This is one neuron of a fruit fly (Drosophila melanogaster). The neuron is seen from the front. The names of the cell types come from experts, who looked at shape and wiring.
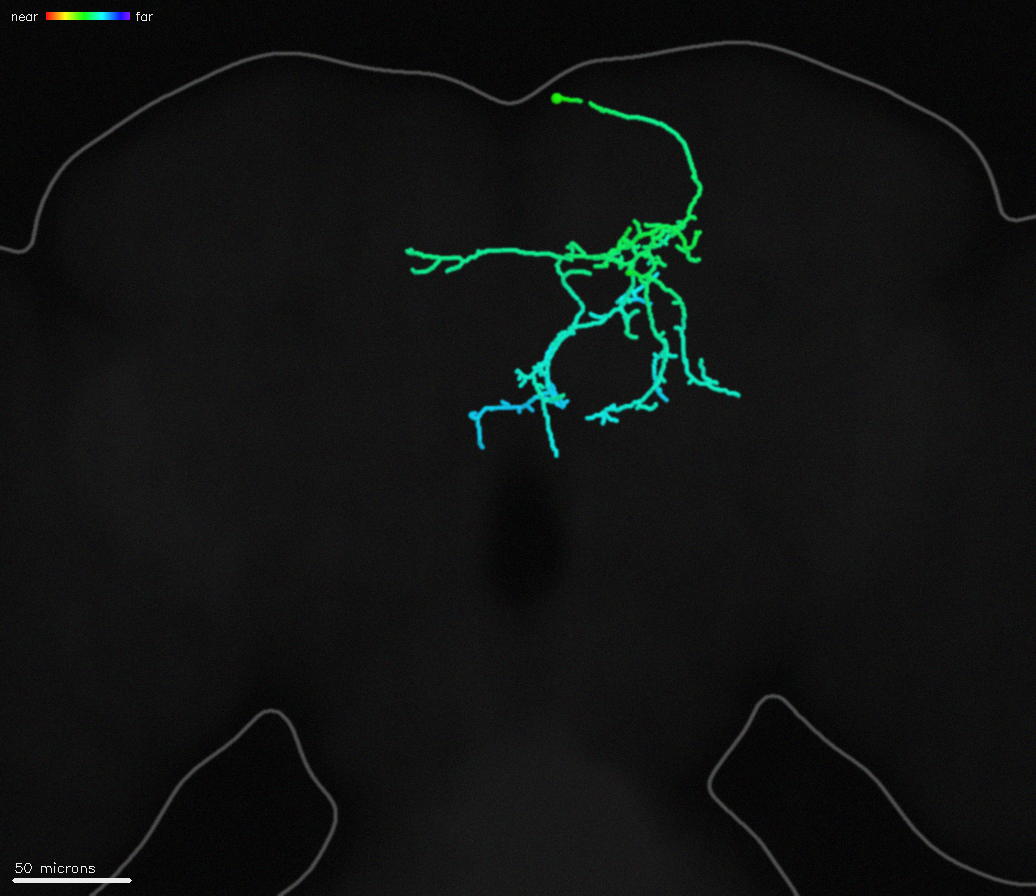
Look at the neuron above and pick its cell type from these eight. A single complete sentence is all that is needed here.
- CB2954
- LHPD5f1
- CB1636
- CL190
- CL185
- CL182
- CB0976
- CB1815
The type assigned to this neuron is CL185.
